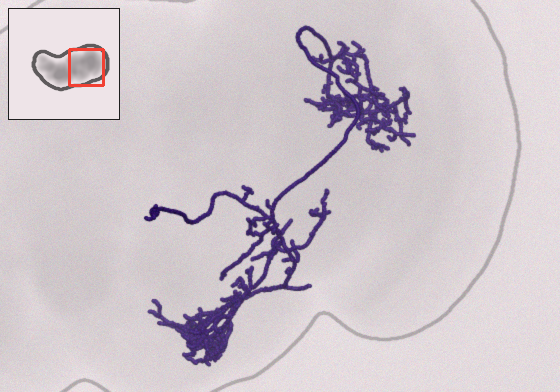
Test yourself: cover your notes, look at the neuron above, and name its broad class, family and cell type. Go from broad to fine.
central-brain intrinsic neuron; hemilineage CREa1_ventral; mALB4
